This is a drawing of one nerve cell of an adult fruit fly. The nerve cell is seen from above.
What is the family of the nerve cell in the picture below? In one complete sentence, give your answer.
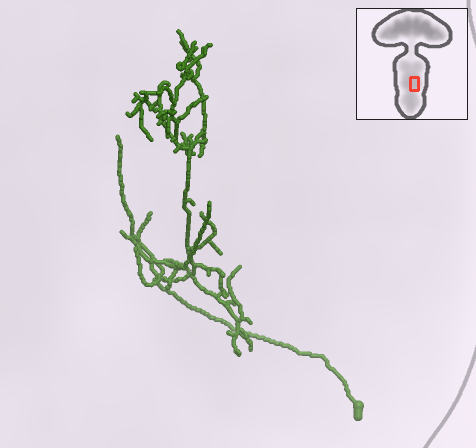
In family hemilineage 01B, this nerve cell is included.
